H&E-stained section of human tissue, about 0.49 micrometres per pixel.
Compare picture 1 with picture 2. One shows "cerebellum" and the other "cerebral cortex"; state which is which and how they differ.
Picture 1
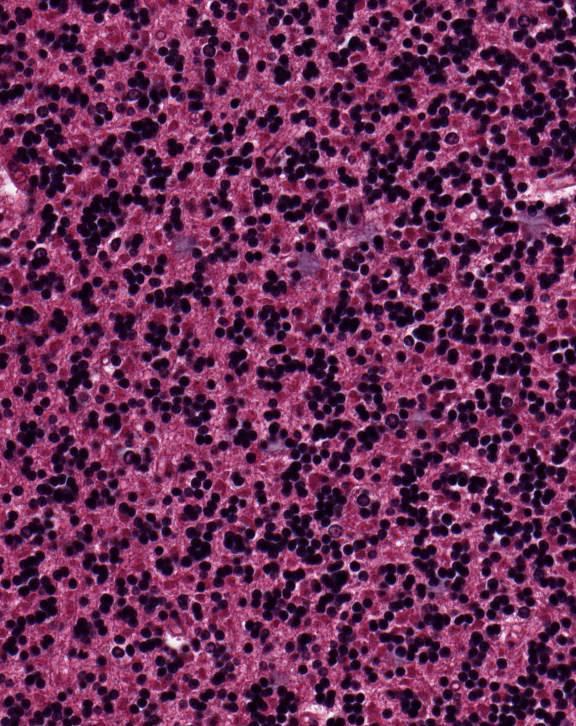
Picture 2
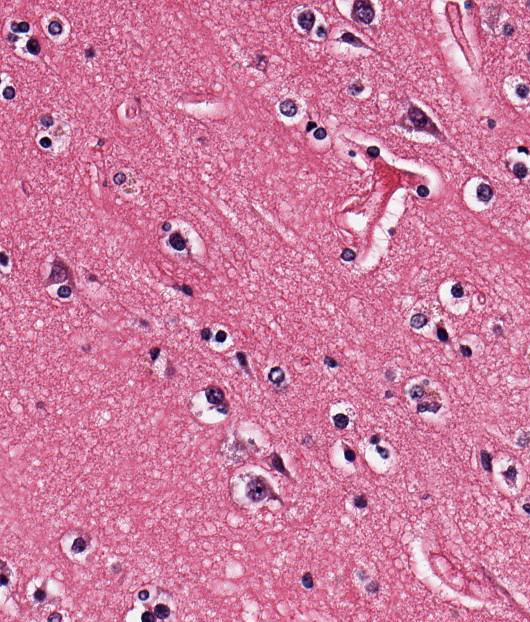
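We'll start with the cerebellum, in picture 1, and then the cerebral cortex in picture 2. In picture 1, small round cells are packed densely across the whole field, with no layering, glands or other organised units. Their nuclei are small, round, uniform and dark, and the material between them is pink and finely fibrillary.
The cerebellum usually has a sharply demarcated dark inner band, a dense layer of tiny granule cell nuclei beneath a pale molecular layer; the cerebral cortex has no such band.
Notice that no large cells with abundant cytoplasm stand out anywhere in this first field.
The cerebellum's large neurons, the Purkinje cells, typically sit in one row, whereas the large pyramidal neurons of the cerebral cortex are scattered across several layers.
Picture 2 looks quite different: a finely granular, vacuolated pink meshwork with cells lying singly or in small groups. Many small cells there have round, dark nuclei inside clear perinuclear haloes.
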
